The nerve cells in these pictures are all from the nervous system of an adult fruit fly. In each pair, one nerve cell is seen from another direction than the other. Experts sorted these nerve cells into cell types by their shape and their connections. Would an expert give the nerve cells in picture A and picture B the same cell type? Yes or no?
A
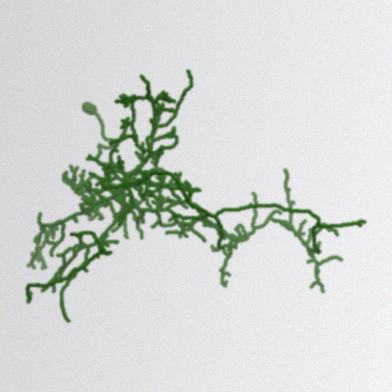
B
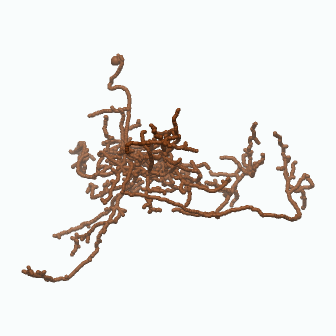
yes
